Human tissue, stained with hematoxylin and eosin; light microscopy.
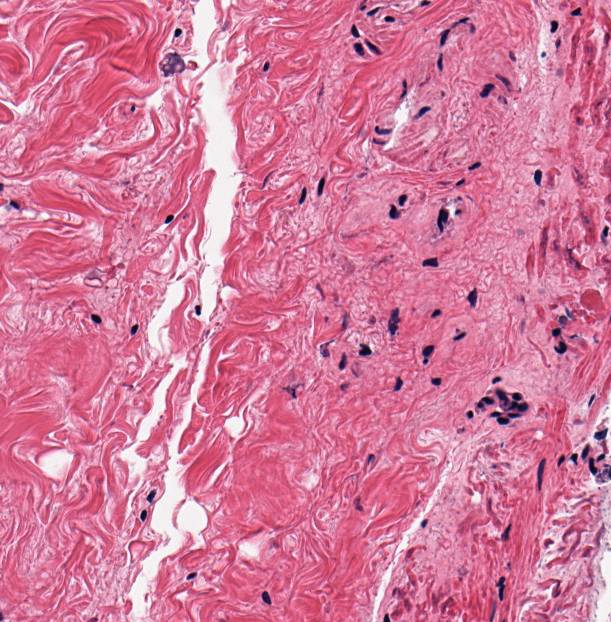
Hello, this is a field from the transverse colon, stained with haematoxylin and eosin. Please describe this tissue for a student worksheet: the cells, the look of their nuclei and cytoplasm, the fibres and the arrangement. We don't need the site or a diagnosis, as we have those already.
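Collagenous connective tissue makes up the entire field, with no epithelium anywhere. Scattered through it are small, dark nuclei, most of them elongated or spindle-shaped. These nuclei are more numerous in the right half of the field than in the left. In the right lower-middle region, a small, tight cluster of dark nuclei is seen.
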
